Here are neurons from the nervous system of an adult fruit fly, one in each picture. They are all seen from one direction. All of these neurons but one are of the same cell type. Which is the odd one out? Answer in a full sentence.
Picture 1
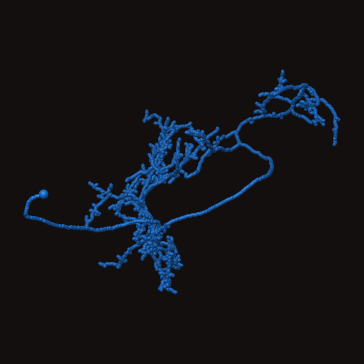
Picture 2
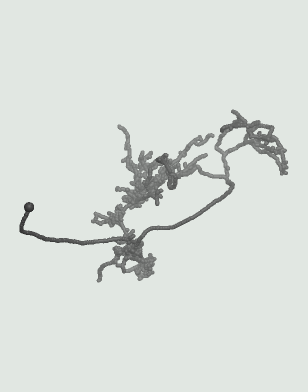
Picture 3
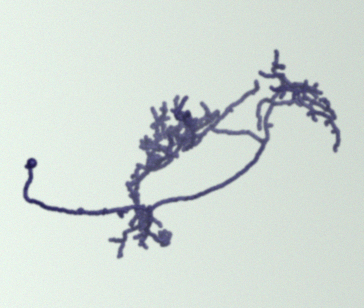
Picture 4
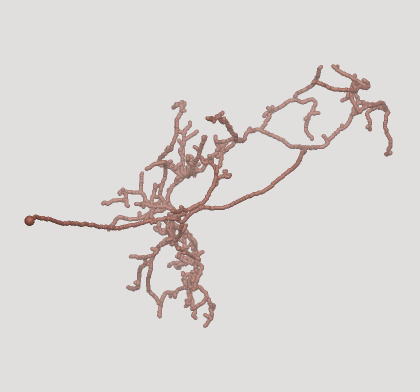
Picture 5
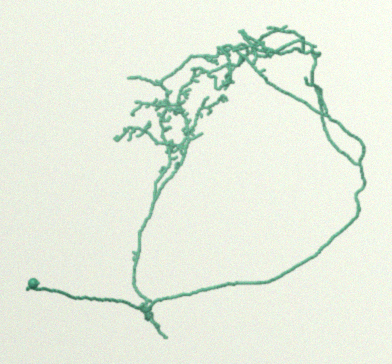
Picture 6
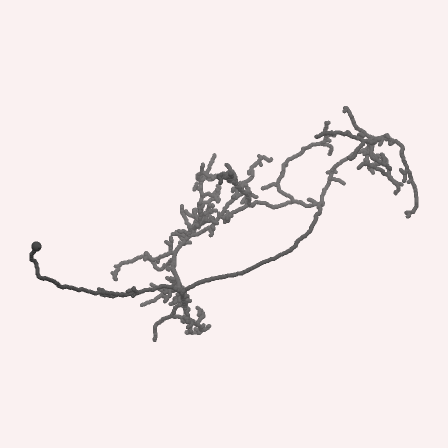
The neuron in picture 5 is of another cell type than the rest.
